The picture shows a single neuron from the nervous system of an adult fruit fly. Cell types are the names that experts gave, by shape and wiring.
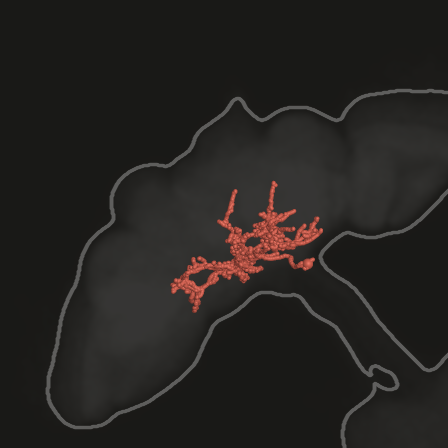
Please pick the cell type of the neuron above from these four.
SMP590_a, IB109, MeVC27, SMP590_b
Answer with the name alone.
IB109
